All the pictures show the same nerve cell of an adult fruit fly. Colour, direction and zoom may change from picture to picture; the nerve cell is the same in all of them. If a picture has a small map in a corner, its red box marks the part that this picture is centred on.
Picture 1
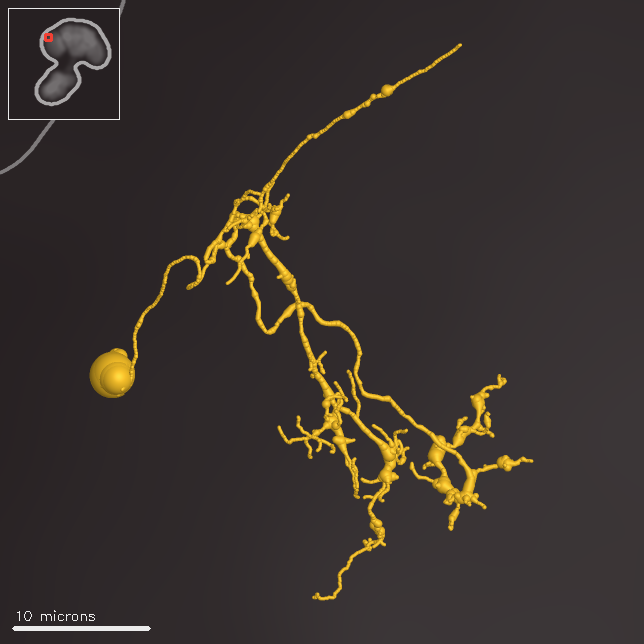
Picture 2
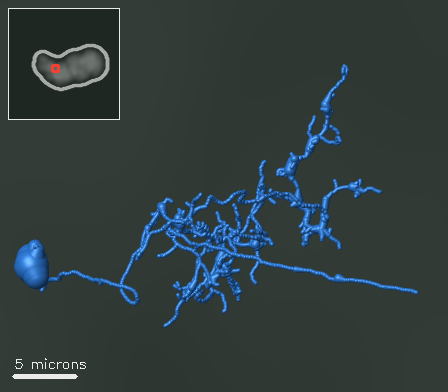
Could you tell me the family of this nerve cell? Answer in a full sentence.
The family is Mi.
